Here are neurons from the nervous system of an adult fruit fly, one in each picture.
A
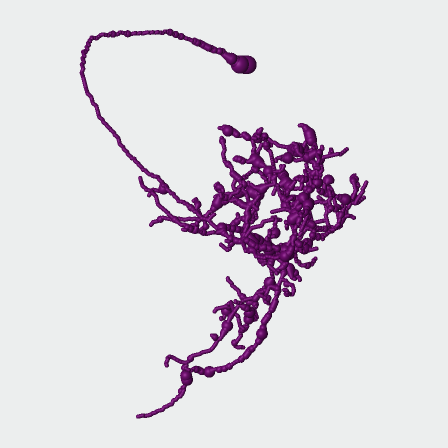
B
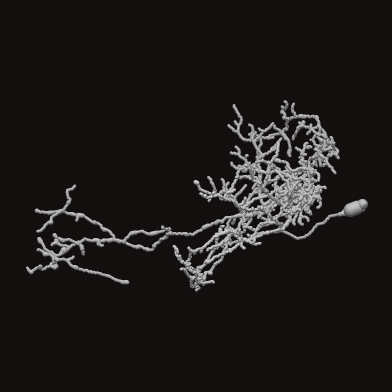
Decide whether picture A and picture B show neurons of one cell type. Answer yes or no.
no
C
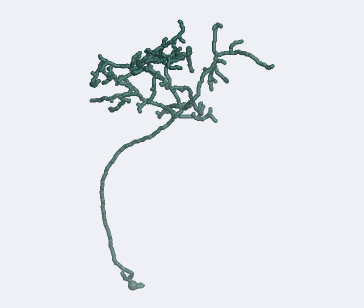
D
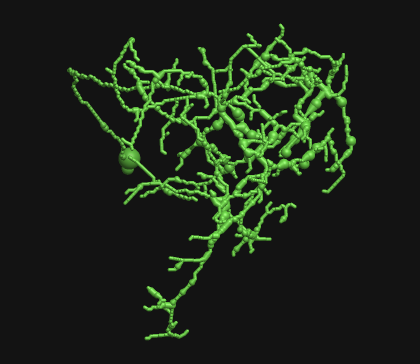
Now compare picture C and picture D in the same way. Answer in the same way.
no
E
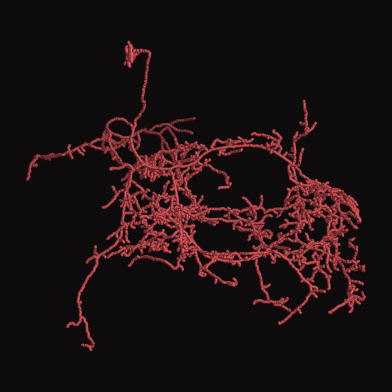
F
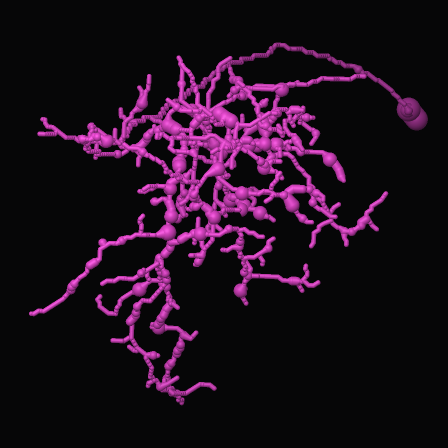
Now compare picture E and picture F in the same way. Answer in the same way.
no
